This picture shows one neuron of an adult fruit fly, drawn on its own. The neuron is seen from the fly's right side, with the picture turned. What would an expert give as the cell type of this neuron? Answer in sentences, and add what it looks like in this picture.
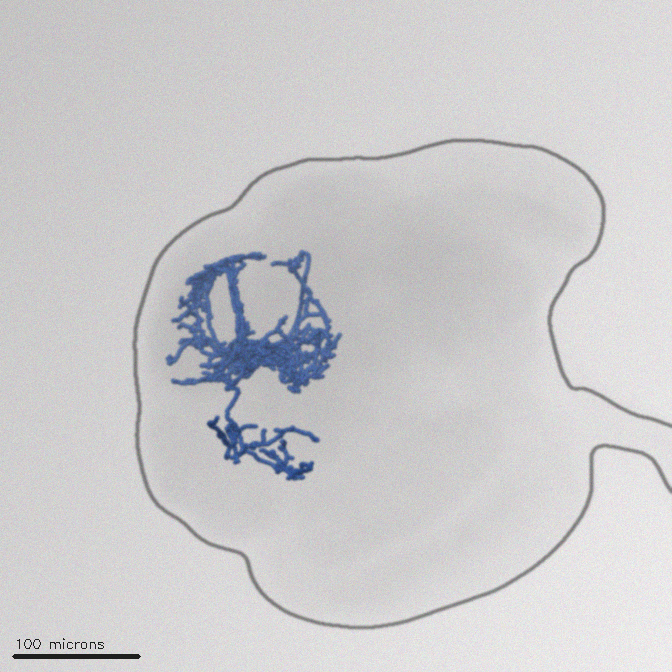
It is of cell type CL135. It is a central-brain intrinsic neuron. By the scale bar it is about 180 microns tall in this view. In this view it is taller than it is wide.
